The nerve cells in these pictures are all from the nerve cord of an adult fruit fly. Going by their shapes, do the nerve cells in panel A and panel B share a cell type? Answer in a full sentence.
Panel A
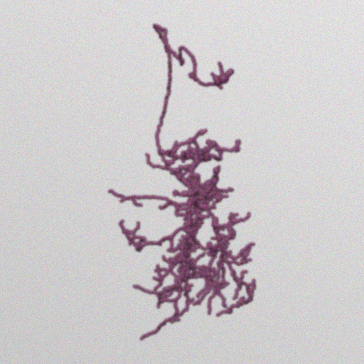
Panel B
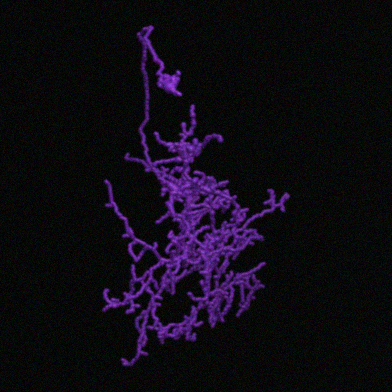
They are of the same cell type.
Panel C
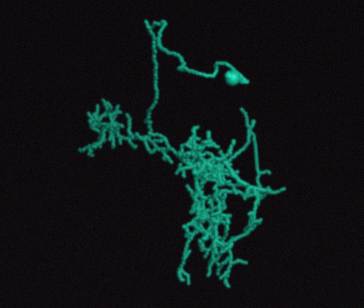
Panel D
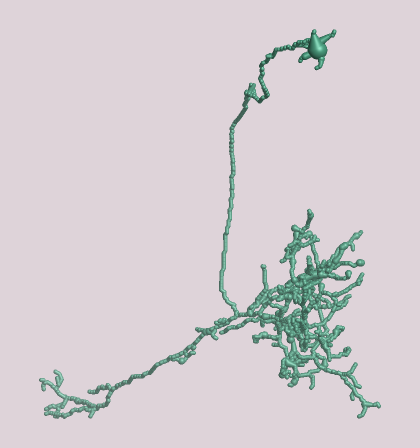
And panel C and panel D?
They are of the same cell type.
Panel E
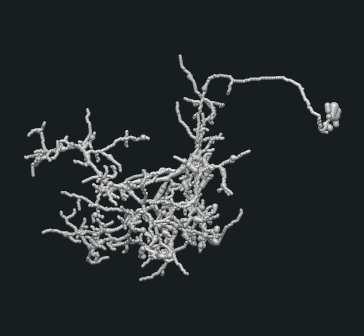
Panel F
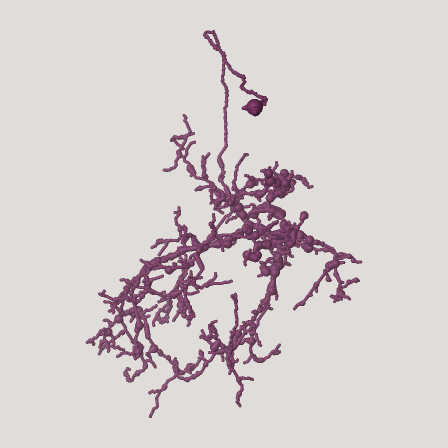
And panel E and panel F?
They are of the same cell type.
